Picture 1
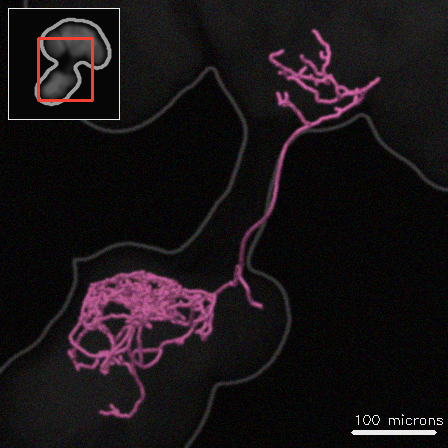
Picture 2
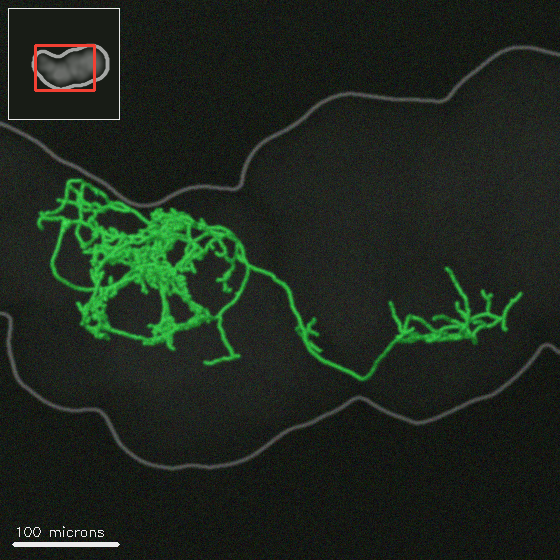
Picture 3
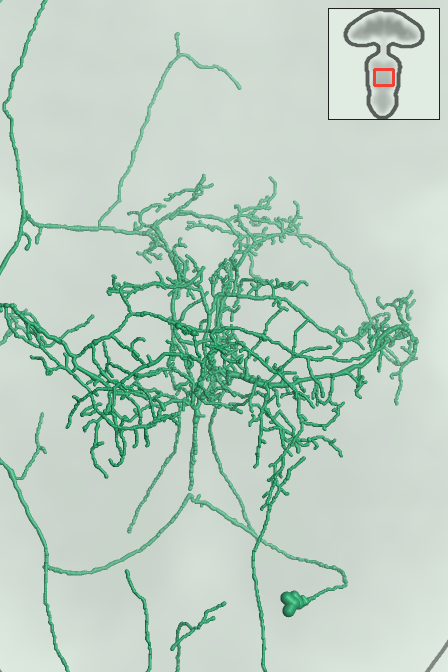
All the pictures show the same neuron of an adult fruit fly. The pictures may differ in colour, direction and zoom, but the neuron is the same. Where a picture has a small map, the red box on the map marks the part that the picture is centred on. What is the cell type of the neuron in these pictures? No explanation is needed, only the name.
dMS9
